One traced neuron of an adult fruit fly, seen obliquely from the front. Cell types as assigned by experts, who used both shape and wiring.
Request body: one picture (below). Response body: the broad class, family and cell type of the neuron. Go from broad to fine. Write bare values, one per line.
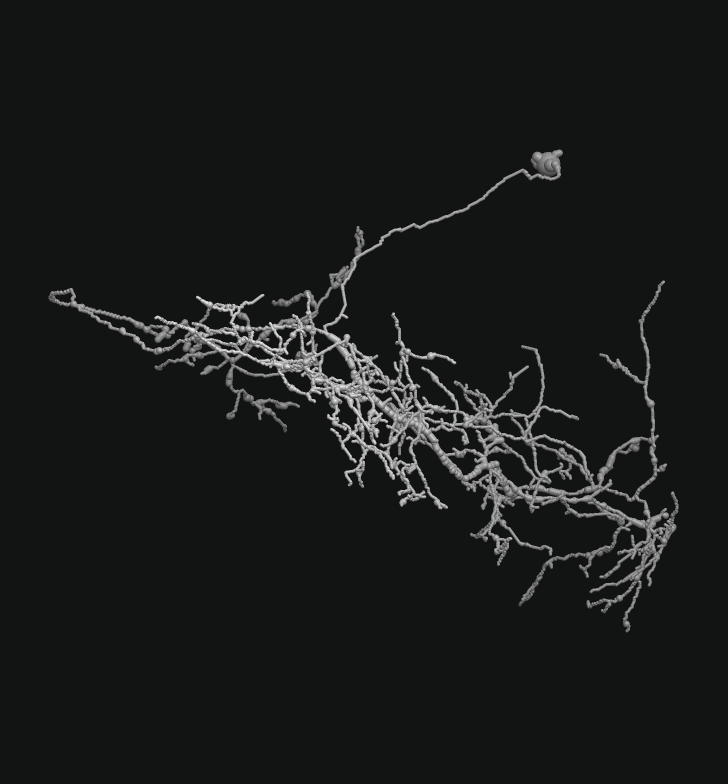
central-brain intrinsic neuron
hemilineage DM5_central
PS233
